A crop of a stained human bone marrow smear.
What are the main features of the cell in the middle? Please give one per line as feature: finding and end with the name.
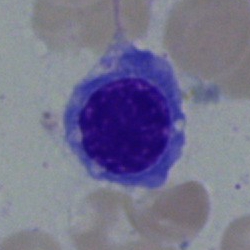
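Outline: irregular, with small bumps along the edge
Nucleus: fills most of the cell
Cytoplasm: moderate rim, no visible granules
Strand: thin, extending upward from the top of the cell
Name: erythroblast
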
